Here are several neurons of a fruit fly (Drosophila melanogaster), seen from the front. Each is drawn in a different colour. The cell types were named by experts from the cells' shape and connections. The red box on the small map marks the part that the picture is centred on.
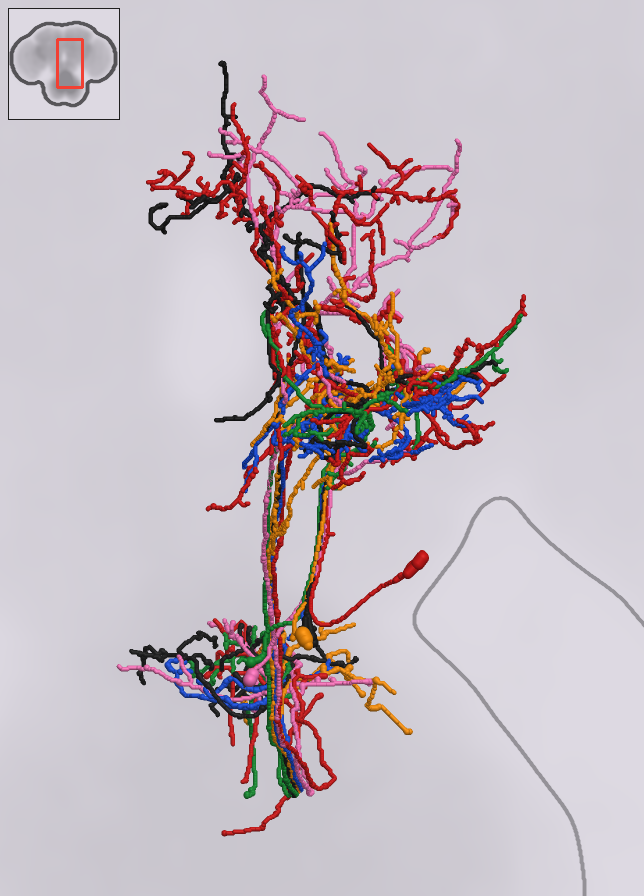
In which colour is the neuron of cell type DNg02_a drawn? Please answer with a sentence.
The colour is black.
